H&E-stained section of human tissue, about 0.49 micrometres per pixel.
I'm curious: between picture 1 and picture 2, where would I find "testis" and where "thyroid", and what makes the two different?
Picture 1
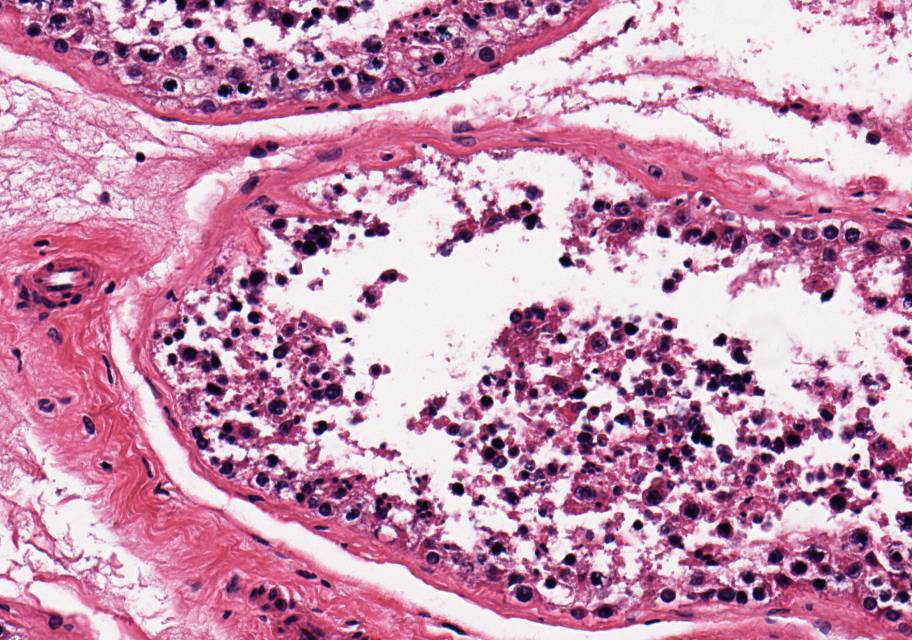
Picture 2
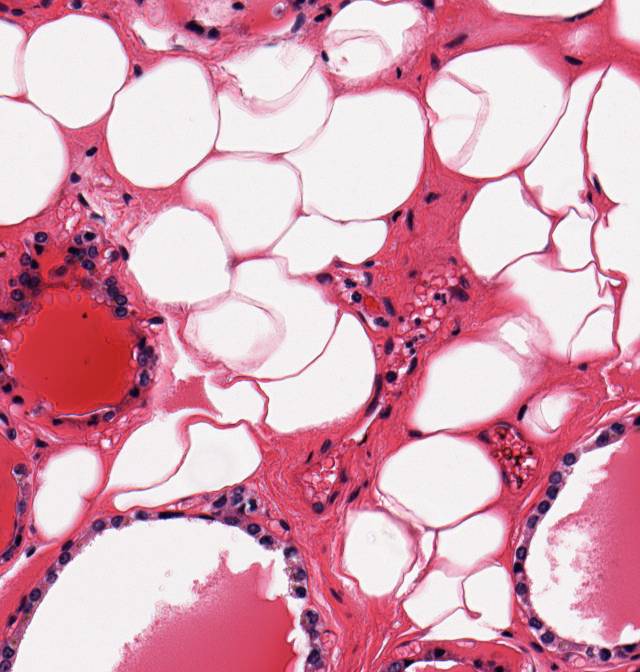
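Thinking it through, picture 1 is testis and picture 2 is thyroid. What catches my eye in picture 1 is the middle of the large tubule, a wide pale space holding loosely scattered detached cells and pink debris. Many of those detached cells have small, very dark, condensed nuclei. At the upper left, the stroma looks pale, loose and wispy. Picture 2 is another matter: large empty polygonal fat cells fill the centre and upper part of the field. Along its left and lower edges I find round follicles filled with homogeneous eosinophilic material, lined by a single layer of low cuboidal cells with round dark nuclei.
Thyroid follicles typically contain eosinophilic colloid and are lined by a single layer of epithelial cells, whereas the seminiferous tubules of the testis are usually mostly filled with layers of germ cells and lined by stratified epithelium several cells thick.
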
